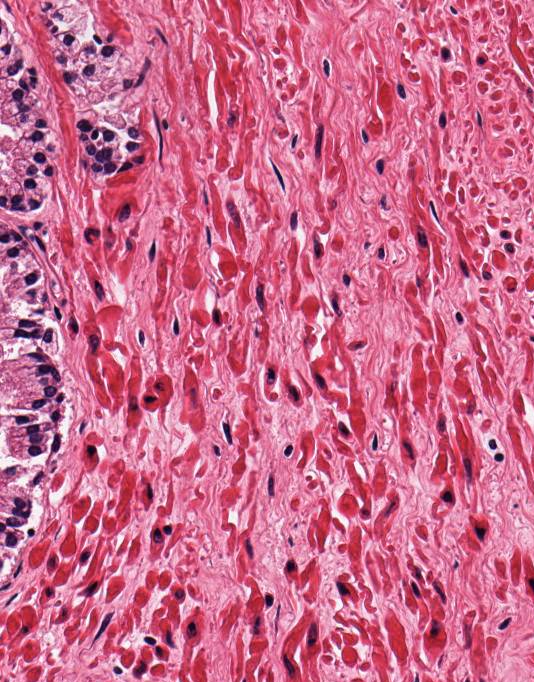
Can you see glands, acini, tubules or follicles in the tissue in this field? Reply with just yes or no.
Yes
